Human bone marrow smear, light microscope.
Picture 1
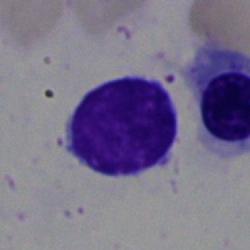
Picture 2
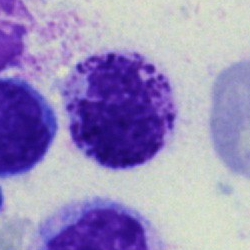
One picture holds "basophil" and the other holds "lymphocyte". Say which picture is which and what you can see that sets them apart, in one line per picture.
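Picture 1 is a lymphocyte. No distinct granules are visible over the cell.
Picture 2 is a basophil. The cell is crowded with coarse, dark purple granules.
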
